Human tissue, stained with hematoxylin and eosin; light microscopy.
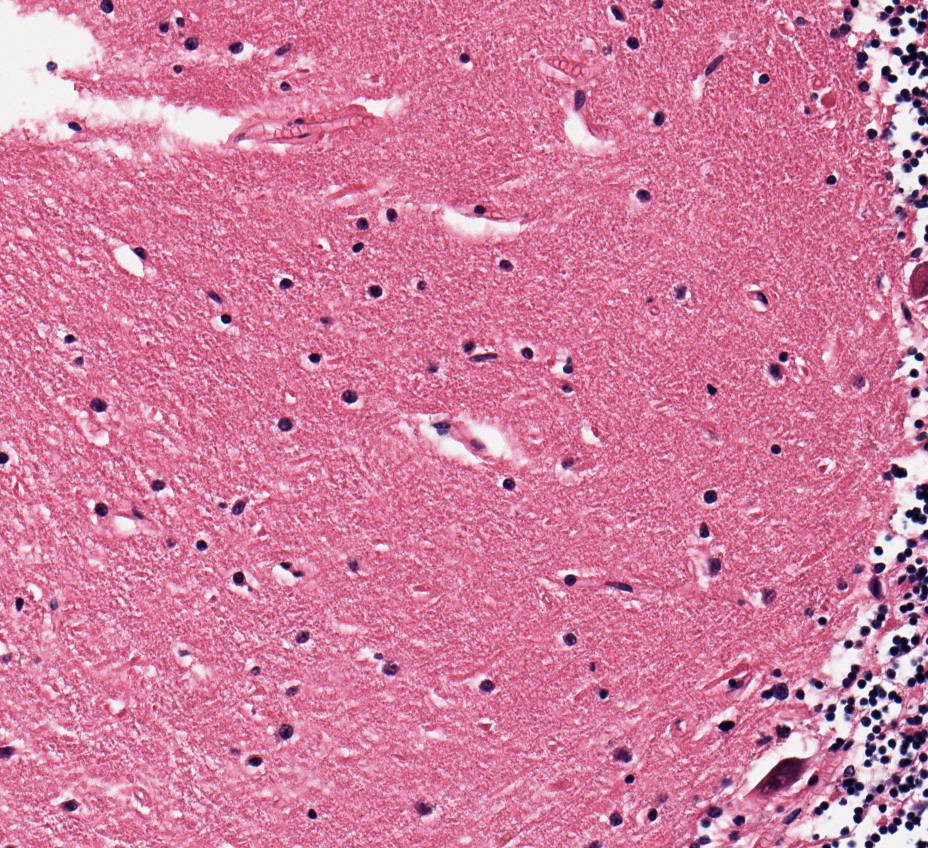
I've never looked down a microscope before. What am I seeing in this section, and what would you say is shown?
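Most of this field is a pale pink, finely fibrillary background, with only a sparse scatter of nuclei. Those nuclei are small, round and dark, and many sit in a clear halo. Along the right edge runs a band of densely packed small round dark-blue nuclei. Small thin-walled vessels with elongated nuclei cross the pink; one near the centre has a clear space around it. So, this is cerebellum.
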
